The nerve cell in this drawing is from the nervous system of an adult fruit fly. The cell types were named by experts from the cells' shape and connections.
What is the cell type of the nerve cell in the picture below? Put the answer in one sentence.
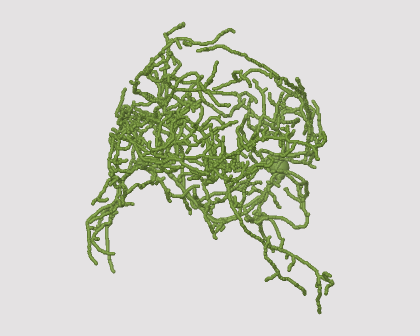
The cell type is SMP001.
